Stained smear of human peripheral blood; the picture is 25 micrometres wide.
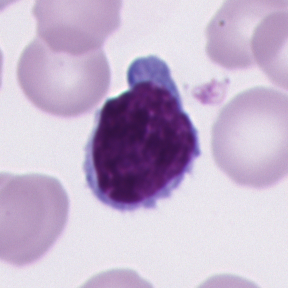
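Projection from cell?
Rounded pale blue cytoplasmic bulge, top of cell.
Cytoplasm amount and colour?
Thin pale blue rim around nucleus.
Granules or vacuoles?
None visible.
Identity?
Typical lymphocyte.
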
